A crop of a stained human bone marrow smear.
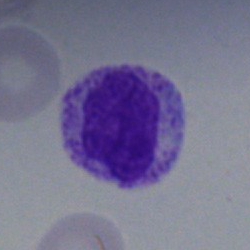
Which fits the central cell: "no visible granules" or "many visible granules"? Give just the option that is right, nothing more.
Many visible granules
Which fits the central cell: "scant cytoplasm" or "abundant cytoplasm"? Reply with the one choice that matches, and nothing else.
Scant cytoplasm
